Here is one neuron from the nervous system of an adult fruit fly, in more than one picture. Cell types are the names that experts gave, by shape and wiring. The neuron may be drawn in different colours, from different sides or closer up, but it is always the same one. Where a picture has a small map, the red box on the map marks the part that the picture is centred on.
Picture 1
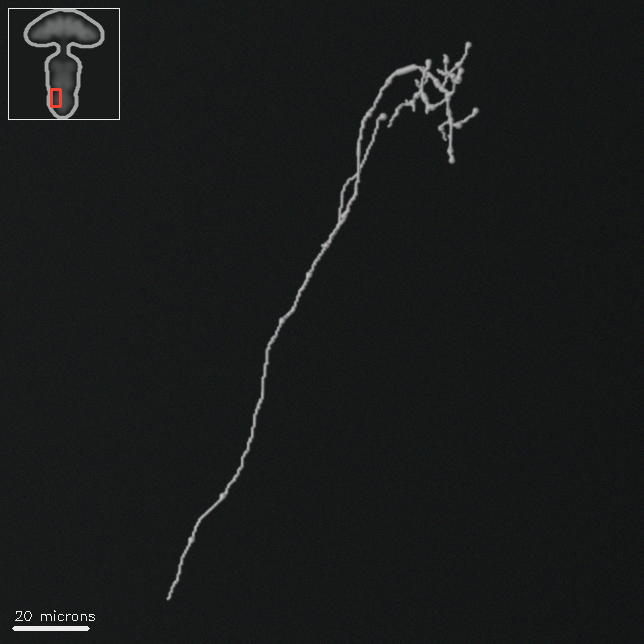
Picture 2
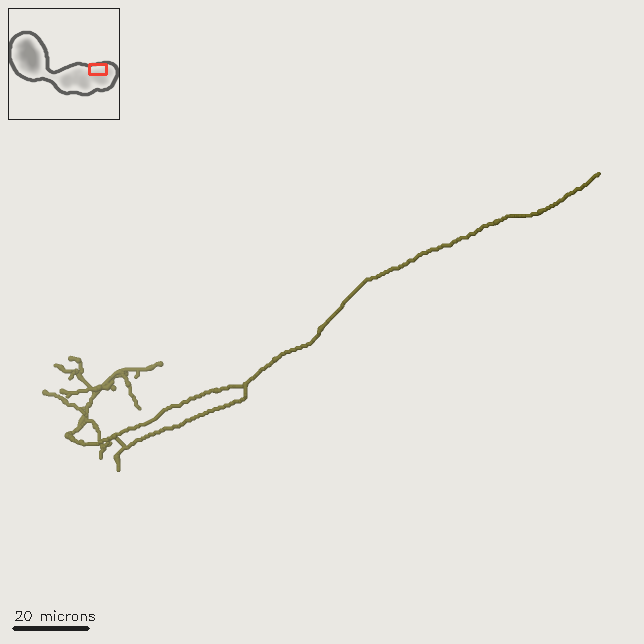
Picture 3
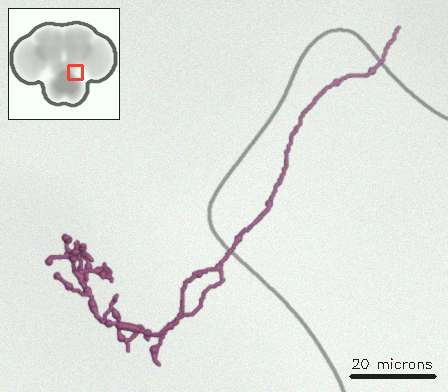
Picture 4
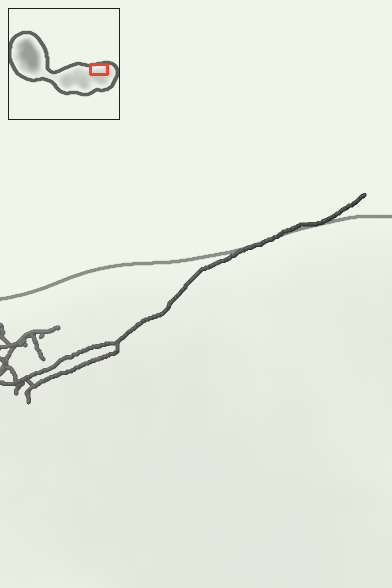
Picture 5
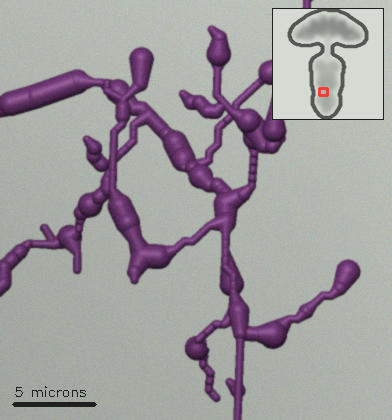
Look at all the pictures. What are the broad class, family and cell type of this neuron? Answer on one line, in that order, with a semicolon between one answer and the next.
sensory neuron entering the nerve cord; class mechanosensory tactile; SNta03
